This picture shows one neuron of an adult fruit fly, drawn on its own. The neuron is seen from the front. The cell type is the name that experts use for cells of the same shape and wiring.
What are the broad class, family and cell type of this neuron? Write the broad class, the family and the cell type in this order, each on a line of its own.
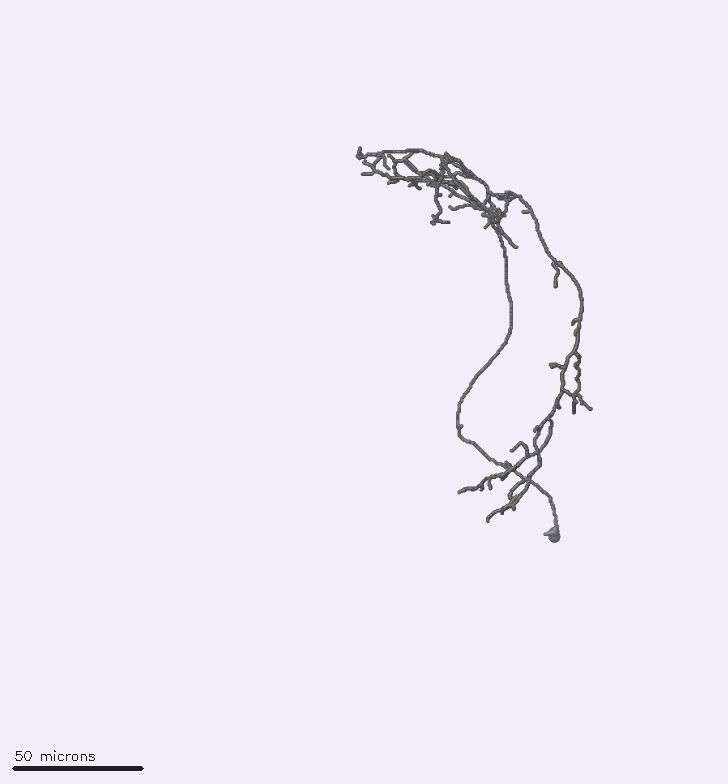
nerve-cord intrinsic neuron
hemilineage 03B
IN03B071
